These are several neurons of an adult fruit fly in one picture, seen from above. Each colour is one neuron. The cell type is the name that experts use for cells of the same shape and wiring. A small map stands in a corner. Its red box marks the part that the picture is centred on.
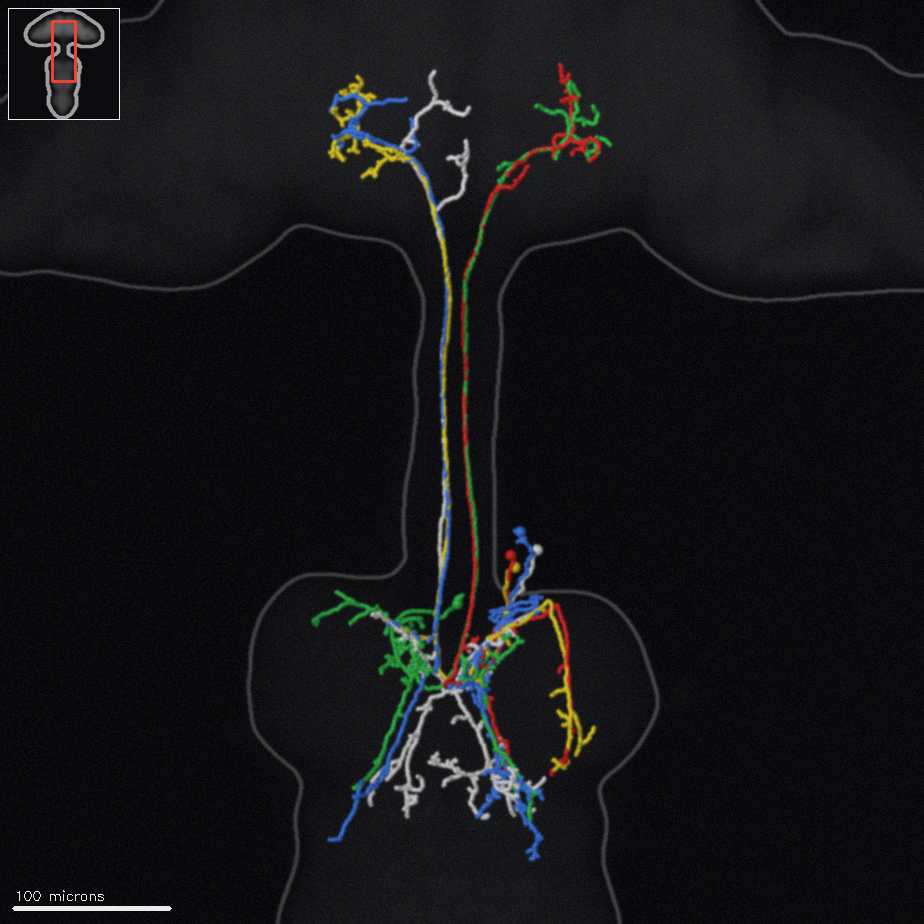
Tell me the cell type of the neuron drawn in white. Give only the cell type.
AN08B102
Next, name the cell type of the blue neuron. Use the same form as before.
AN08B096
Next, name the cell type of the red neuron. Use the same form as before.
AN08B112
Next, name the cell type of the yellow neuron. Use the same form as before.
AN08B111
